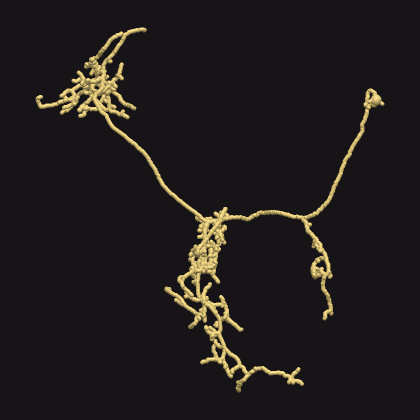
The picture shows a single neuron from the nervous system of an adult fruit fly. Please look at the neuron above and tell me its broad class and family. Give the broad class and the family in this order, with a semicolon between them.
central-brain intrinsic neuron; hemilineage CREa1_ventral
